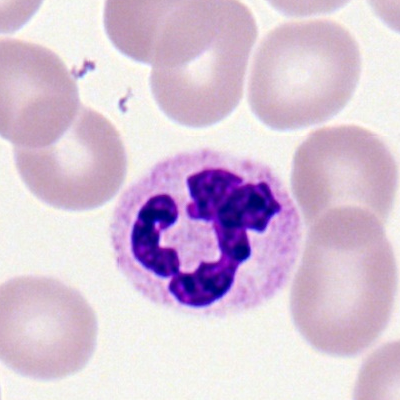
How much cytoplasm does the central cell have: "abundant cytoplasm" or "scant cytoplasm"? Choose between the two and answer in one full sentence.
Its cytoplasm is plentiful around the nucleus.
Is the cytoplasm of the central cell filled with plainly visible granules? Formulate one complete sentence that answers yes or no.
Yes, the cell's cytoplasm contains many granules that can be seen.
